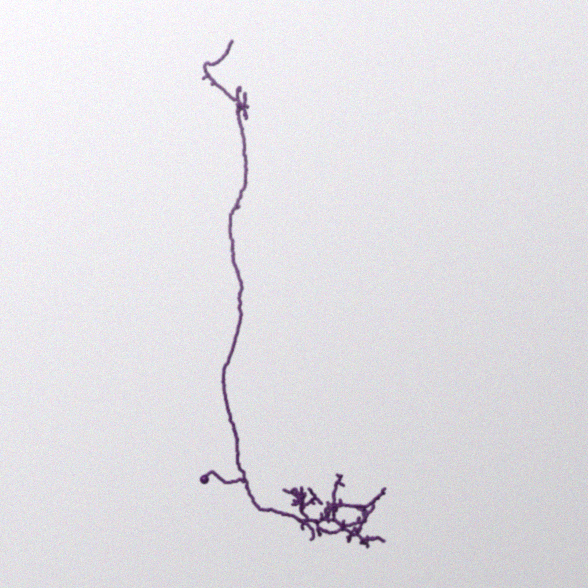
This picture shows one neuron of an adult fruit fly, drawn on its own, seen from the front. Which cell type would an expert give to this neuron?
MeVP5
